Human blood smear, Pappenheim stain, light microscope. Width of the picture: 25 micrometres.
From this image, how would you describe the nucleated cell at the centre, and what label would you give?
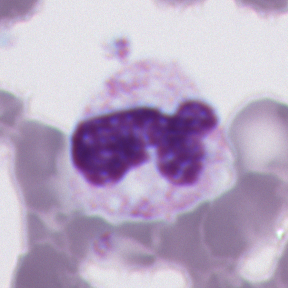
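See this one? Roughly round outline, and the nucleus is in two lobes held together by a broad connection, with the notch between them opening toward the bottom. Chromatin's dark purple and coarsely clumped. That's a segmented neutrophil.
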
